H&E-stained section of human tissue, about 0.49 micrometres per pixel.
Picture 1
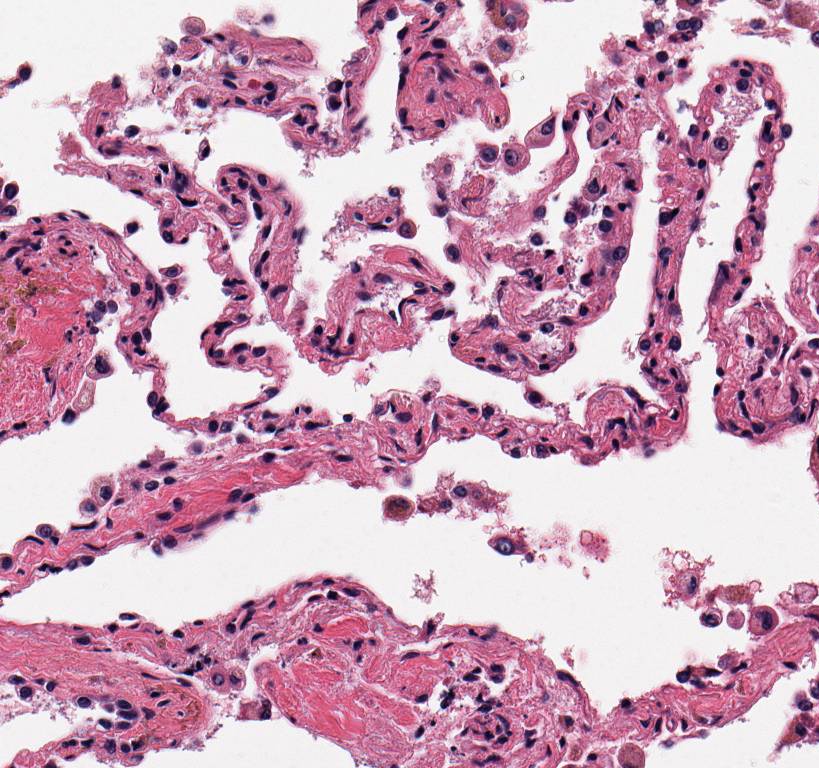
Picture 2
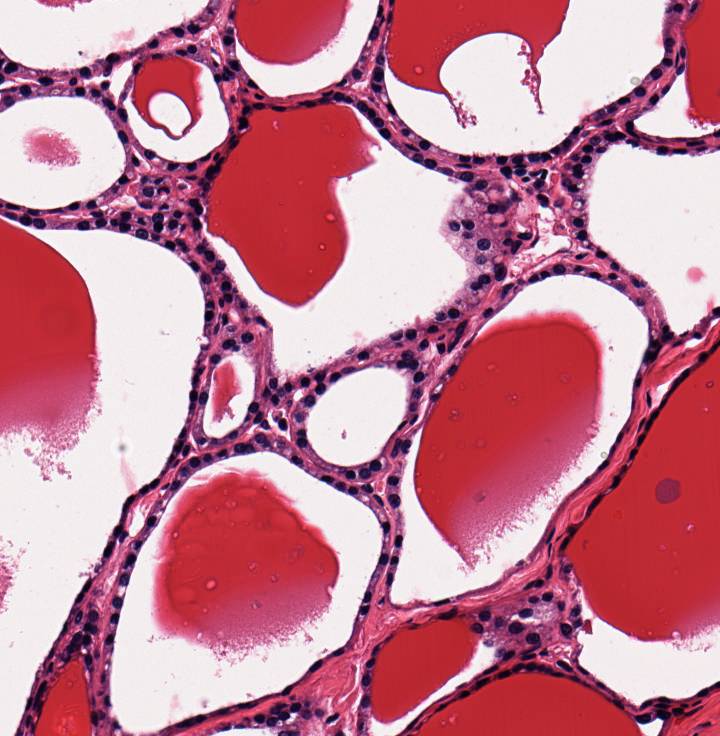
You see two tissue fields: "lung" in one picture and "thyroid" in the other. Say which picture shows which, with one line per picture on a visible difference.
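Picture 1: lung. No glands are present anywhere in the field.
Picture 2: thyroid. Each follicle is lined by a single layer of flattened to low cuboidal epithelial cells.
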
